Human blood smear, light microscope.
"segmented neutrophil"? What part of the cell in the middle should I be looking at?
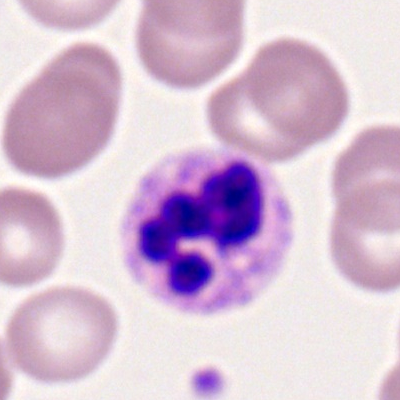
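This segmented neutrophil has a round outline, and its chromatin is dense and dark purple.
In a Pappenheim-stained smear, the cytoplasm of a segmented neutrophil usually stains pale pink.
The plentiful, pale pinkish-lilac cytoplasm of this cell is in keeping with that. Fine, small lilac granules lie in the cytoplasm.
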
